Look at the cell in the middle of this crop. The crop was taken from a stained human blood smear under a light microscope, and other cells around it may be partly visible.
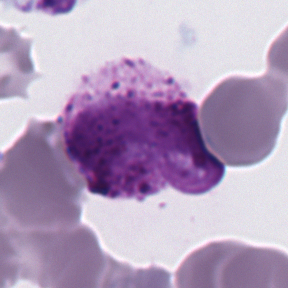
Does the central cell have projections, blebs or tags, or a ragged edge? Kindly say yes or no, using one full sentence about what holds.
Yes, this cell has an outline that is rough instead of smooth.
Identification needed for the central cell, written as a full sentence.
Centred in the crop is a basophil.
